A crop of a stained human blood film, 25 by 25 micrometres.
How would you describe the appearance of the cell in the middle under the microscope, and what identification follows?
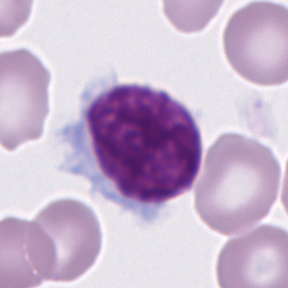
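Cell about 12 micrometres across. Cytoplasm pale blue; left edge ragged, with fine hair-like projections. Nucleus a single roundish-oval mass without lobes, filling about 70% of the cell's area. Chromatin dark purple and coarsely clumped, paler patches between the clumps. Hairy cell.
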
